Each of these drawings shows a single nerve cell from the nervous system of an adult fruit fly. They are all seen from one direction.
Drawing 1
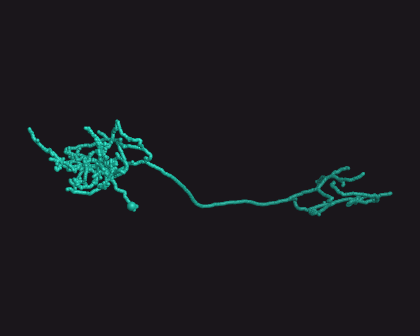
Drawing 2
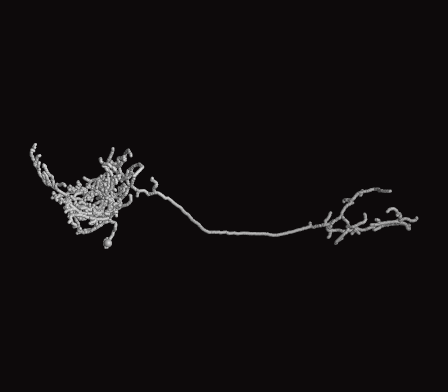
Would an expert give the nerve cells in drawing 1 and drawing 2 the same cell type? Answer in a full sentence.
They are of the same cell type.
